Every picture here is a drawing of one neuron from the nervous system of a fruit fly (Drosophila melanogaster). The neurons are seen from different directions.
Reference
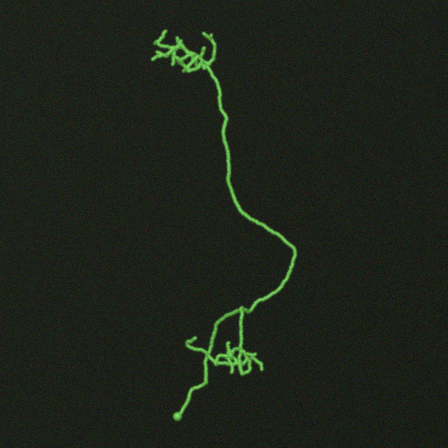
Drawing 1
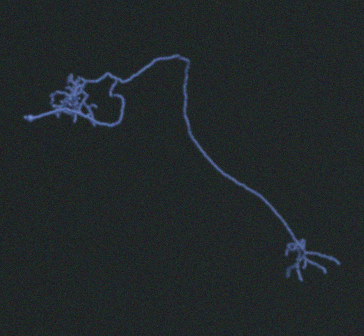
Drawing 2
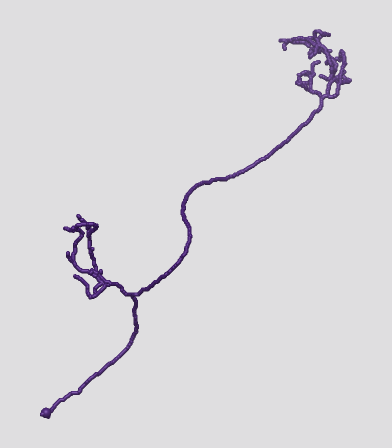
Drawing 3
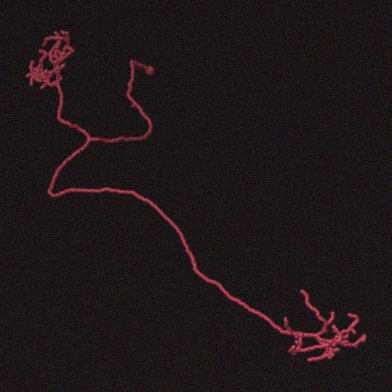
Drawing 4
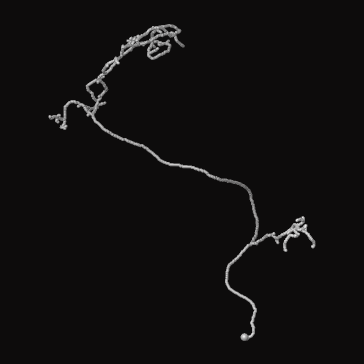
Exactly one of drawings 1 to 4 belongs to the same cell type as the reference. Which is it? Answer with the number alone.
3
